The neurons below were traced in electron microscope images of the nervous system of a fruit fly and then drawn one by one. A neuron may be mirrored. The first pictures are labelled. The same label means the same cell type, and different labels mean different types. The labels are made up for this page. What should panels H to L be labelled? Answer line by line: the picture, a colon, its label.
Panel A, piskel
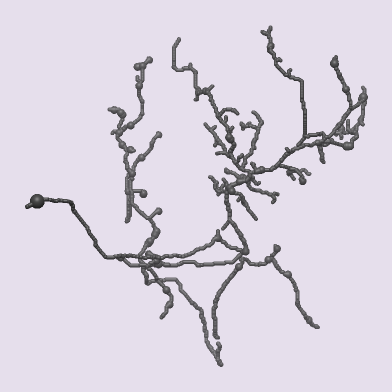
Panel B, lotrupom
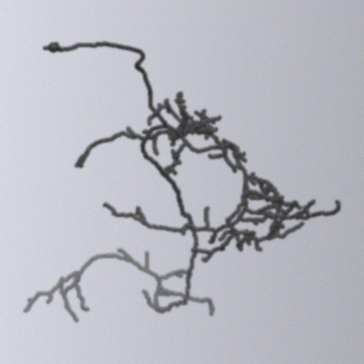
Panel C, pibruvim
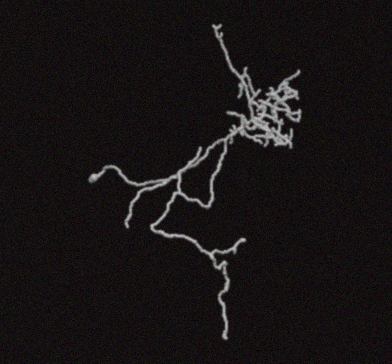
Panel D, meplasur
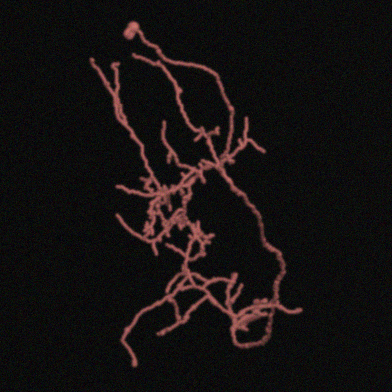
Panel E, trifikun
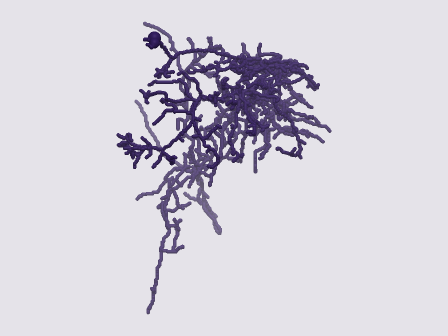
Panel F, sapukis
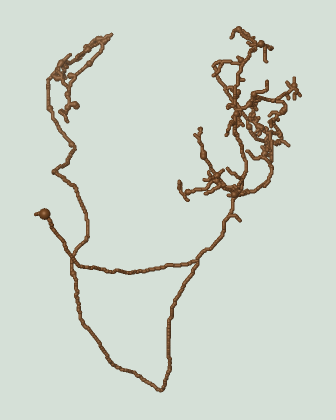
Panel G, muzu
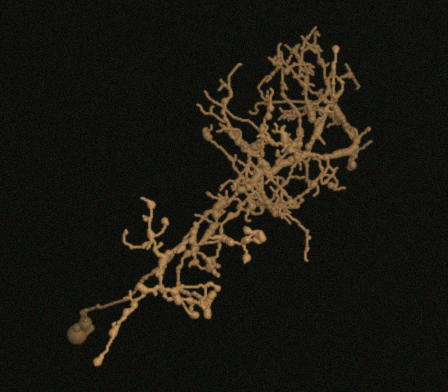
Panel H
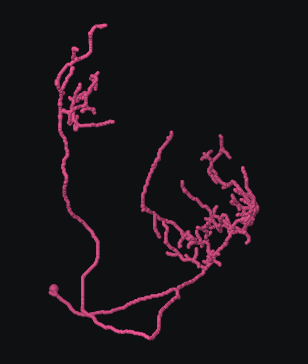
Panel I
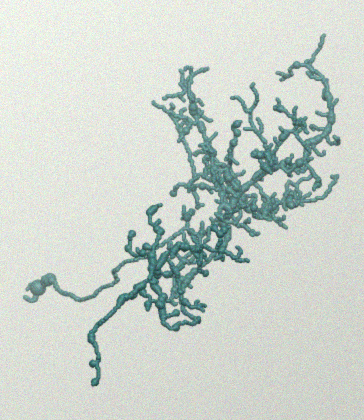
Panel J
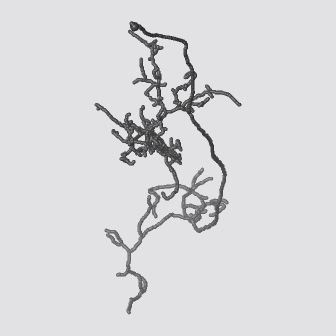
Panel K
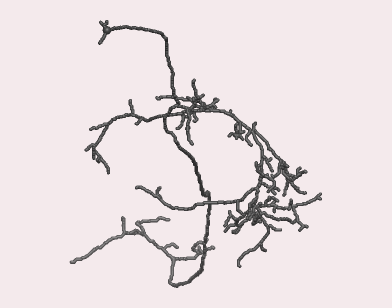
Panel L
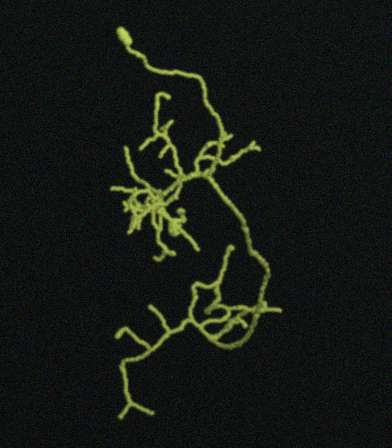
H: sapukis
I: muzu
J: meplasur
K: lotrupom
L: meplasur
